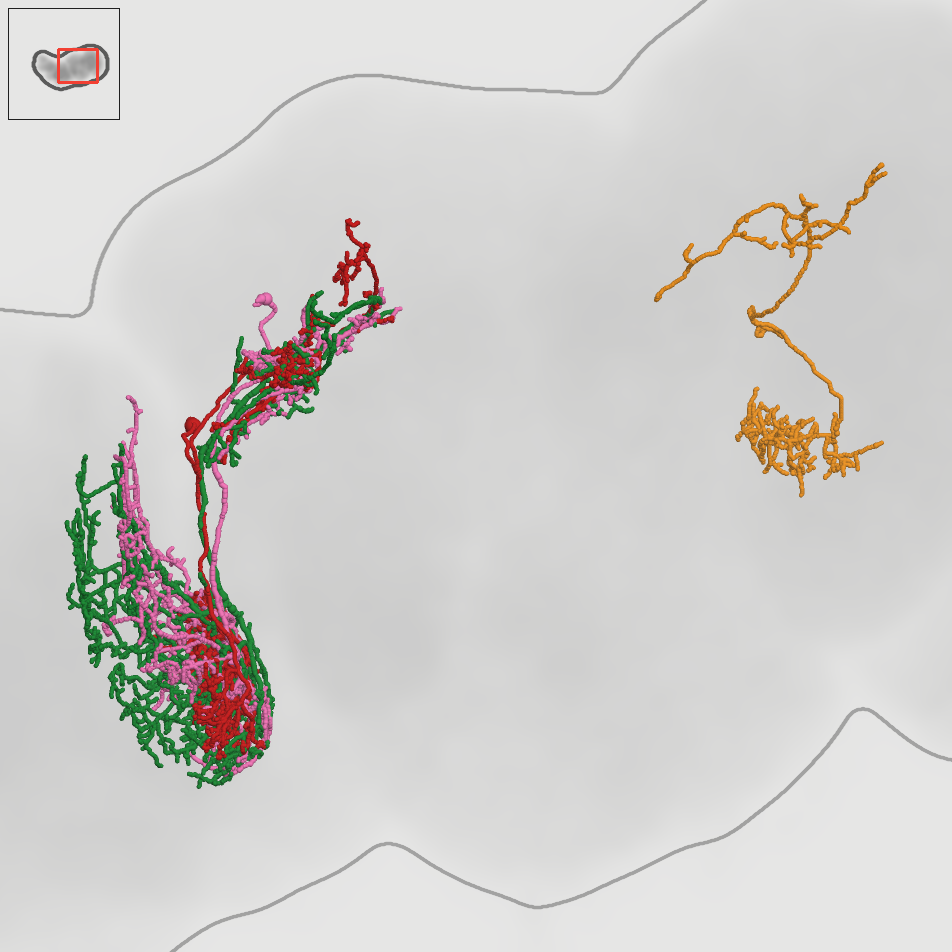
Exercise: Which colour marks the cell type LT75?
green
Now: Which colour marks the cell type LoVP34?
red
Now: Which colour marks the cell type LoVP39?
pink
